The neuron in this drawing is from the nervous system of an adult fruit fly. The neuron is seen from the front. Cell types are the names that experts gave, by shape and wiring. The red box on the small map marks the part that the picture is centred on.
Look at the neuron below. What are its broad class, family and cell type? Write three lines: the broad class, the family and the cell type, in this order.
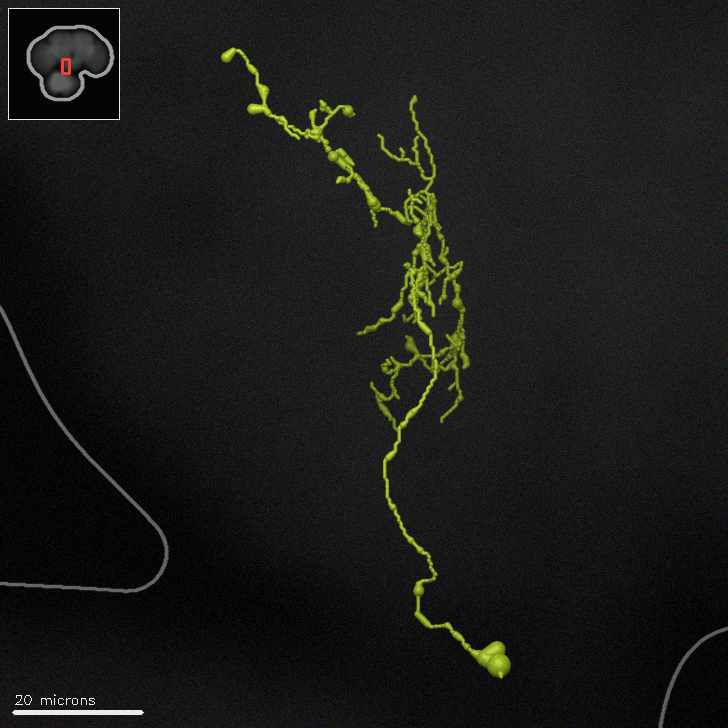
central-brain intrinsic neuron
hemilineage LB3
GNG431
